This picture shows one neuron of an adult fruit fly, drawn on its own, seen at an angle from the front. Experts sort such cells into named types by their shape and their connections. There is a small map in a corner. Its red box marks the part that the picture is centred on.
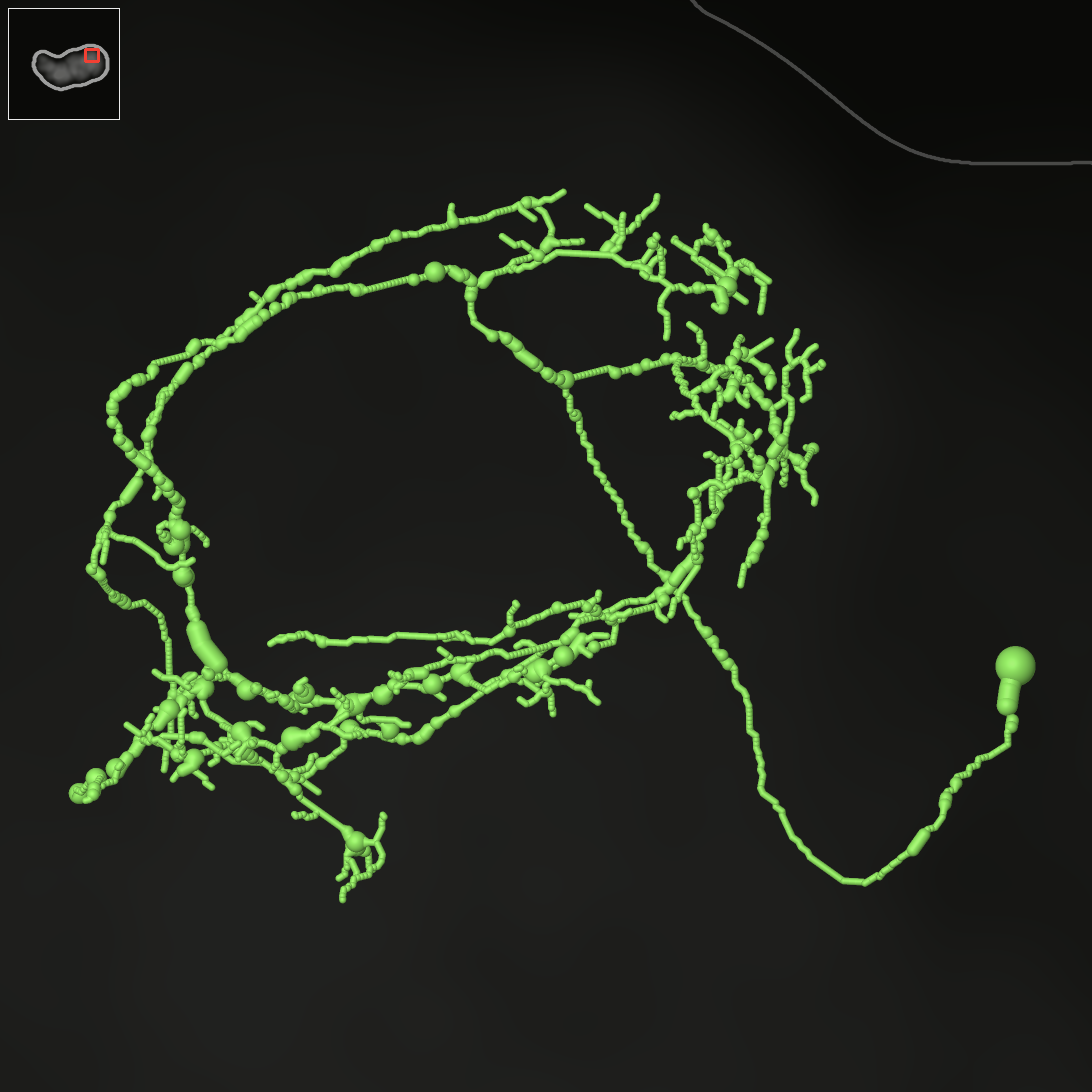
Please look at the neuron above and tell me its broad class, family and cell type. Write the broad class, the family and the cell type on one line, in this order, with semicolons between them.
central-brain intrinsic neuron; hemilineage SIPa1_ventral; CL024_a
